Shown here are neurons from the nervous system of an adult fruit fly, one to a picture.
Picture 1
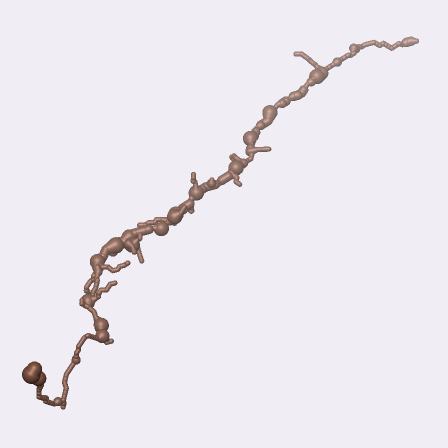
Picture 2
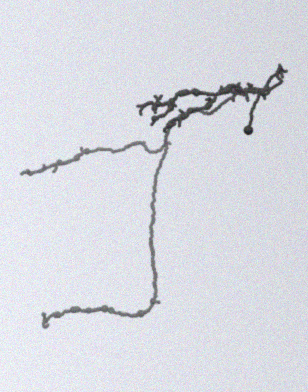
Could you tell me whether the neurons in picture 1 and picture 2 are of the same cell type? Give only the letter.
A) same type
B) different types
B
